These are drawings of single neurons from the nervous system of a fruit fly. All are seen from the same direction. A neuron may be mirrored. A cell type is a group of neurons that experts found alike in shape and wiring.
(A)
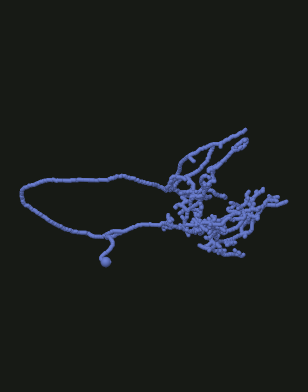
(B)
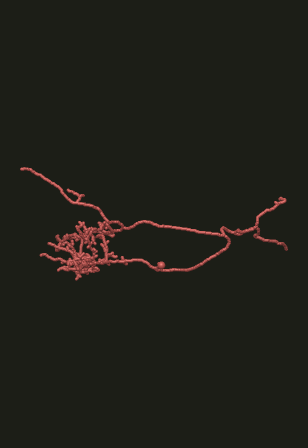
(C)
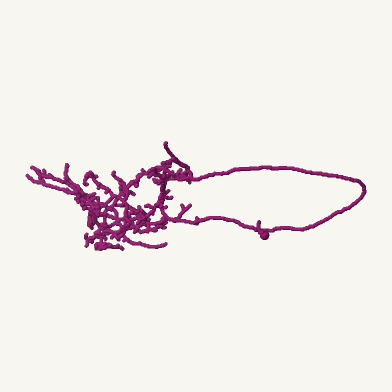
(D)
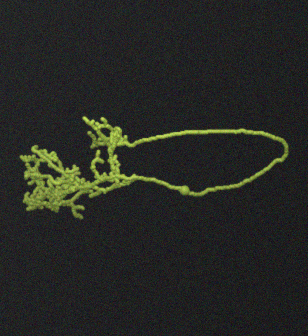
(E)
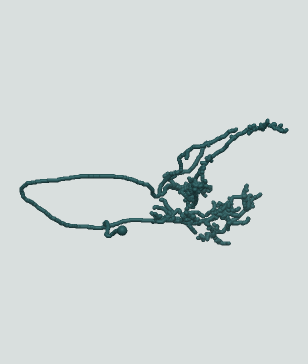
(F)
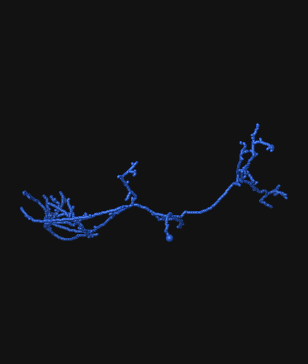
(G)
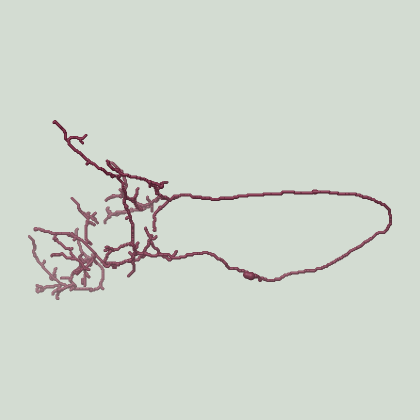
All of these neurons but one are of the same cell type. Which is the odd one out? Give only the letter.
F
